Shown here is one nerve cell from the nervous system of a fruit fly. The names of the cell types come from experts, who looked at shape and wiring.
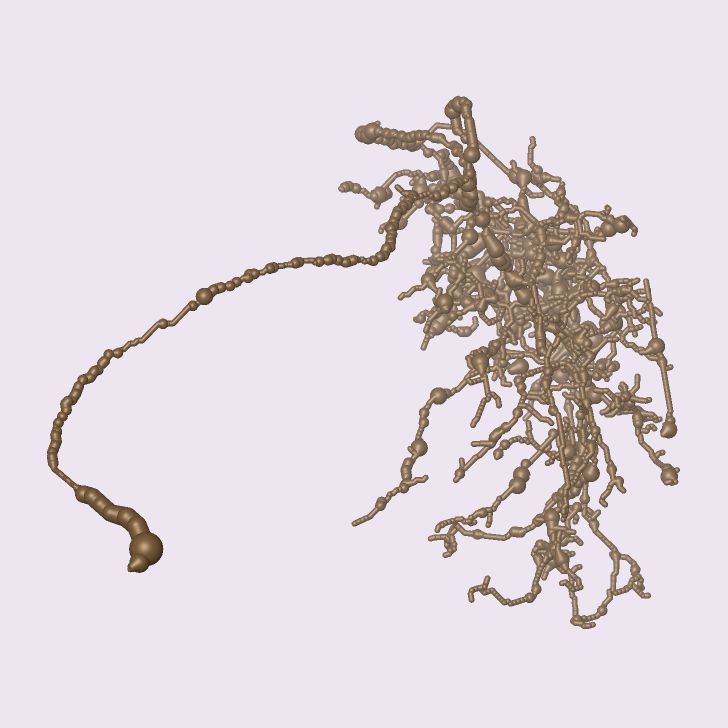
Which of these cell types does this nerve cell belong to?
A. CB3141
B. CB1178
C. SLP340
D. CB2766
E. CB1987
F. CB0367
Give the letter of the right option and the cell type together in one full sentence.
The nerve cell represents the cell type SLP340, found under option C.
